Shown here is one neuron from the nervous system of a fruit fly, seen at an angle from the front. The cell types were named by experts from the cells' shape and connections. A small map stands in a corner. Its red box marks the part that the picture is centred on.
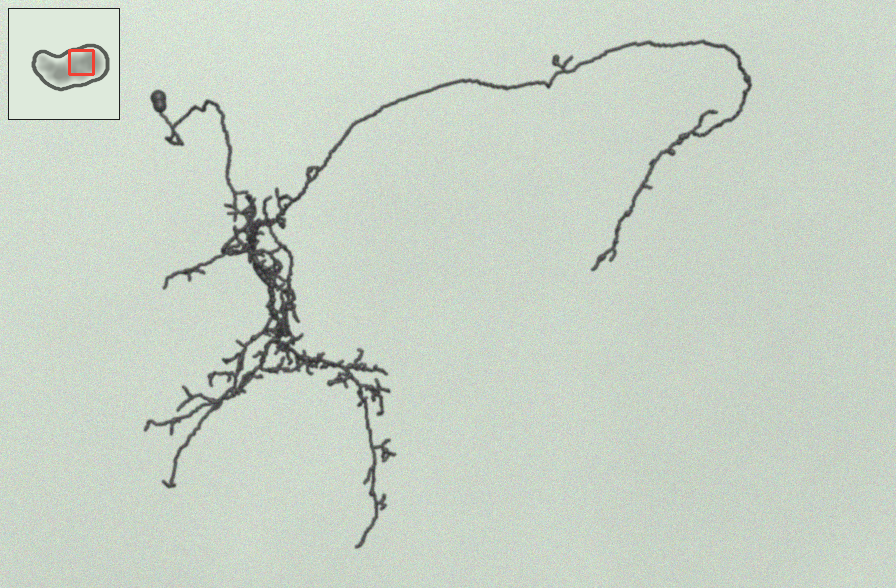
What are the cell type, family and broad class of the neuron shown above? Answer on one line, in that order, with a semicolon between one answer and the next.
pC1_14a; hemilineage DM4_dorsal; central-brain intrinsic neuron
